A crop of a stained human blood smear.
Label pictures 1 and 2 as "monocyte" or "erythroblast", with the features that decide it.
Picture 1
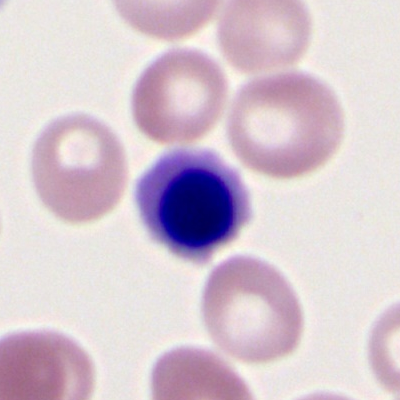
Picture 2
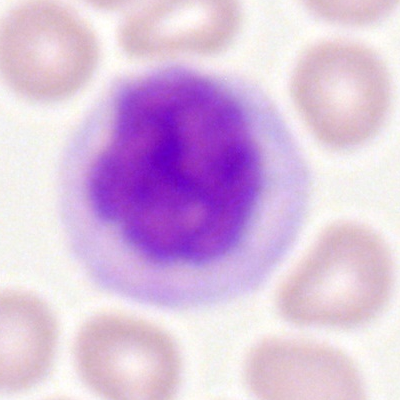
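The erythroblast appears in picture 1; the monocyte appears in picture 2. The erythroblast's outline is slightly irregular, with small bumps along the edge; the monocyte's is roughly round. In the erythroblast the chromatin is very dark and dense throughout the nucleus, and no nucleoli are seen.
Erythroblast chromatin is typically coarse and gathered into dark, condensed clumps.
The monocyte's nucleus has an irregular, folded outline with several indentations, and its chromatin is deep purple with uneven darker and lighter patches.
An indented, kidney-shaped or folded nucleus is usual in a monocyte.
The erythroblast's cytoplasm is pale lilac-blue with no visible granules; the monocyte has a moderate rim of pale lilac cytoplasm without coarse granules. The monocyte touches none of the surrounding red cells.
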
